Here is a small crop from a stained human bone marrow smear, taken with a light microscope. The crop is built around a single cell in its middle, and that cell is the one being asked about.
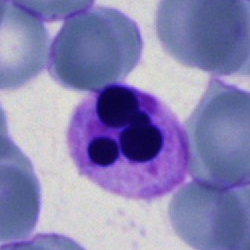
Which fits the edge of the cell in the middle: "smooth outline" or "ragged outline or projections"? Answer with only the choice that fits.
Smooth outline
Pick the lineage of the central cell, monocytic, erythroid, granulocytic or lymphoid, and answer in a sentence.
The centered cell should be recorded as belonging to the granulocytic lineage.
